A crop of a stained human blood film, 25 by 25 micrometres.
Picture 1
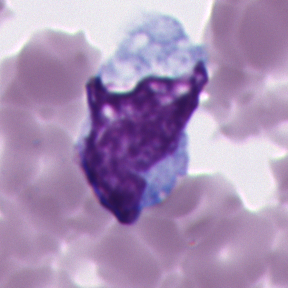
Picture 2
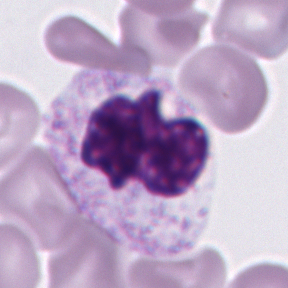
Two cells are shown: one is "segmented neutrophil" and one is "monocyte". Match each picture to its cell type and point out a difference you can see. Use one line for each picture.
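The cell in picture 1 is a monocyte. No distinct granules are seen in the cytoplasm.
The cell in picture 2 is a segmented neutrophil. Fine pink-violet granules are scattered throughout the cytoplasm.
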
